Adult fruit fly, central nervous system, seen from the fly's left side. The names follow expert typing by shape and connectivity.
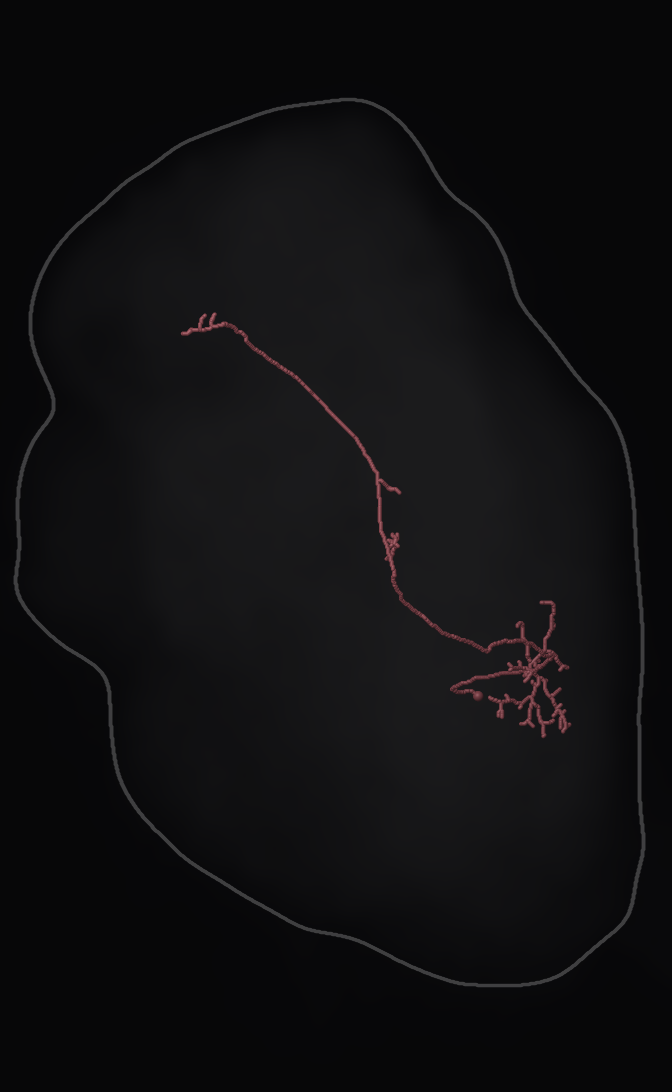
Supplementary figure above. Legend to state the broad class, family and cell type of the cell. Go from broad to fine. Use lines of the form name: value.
broad class: visual projection neuron
family: MeTu
cell type: MeTu4b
